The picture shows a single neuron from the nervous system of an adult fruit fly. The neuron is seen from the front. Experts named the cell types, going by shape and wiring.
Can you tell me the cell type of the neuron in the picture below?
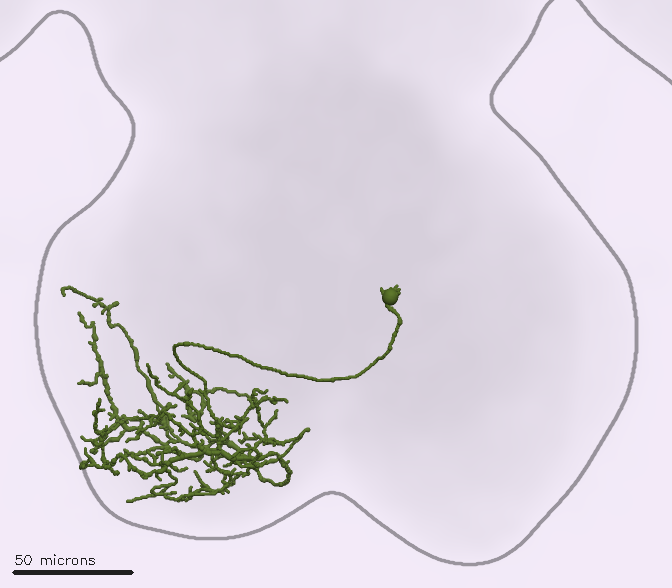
IN01A039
